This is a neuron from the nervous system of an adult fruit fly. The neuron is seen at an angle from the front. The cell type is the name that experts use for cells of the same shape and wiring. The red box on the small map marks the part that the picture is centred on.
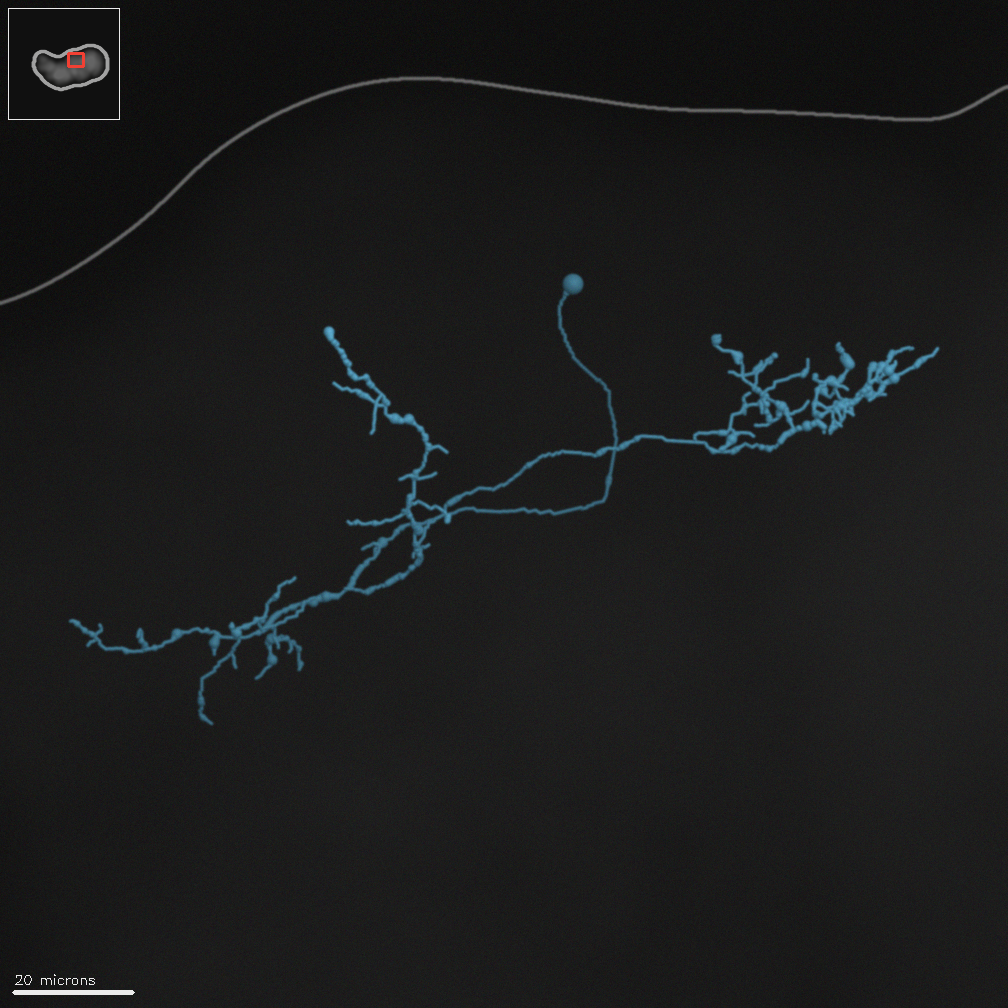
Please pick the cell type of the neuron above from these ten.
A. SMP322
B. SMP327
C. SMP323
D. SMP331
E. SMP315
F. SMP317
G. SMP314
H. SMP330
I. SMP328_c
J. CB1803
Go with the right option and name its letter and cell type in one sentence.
Within the options, D, SMP331, is the neuron's cell type.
